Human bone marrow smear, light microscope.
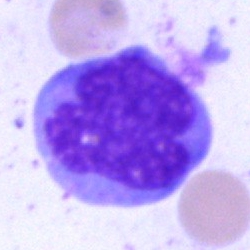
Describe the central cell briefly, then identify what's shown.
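The cell has a roughly round to oval outline, and its edge is smooth though slightly irregular. Its nucleus is irregular and lumpy in outline, with a notch on the left side. It fills most of the cell and lies toward the upper right. The chromatin is dark purple and forms coarse clumps separated by small pale gaps. This cell is a monocyte.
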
